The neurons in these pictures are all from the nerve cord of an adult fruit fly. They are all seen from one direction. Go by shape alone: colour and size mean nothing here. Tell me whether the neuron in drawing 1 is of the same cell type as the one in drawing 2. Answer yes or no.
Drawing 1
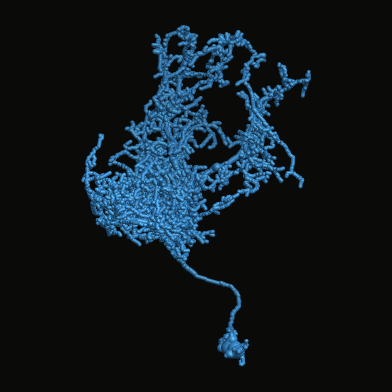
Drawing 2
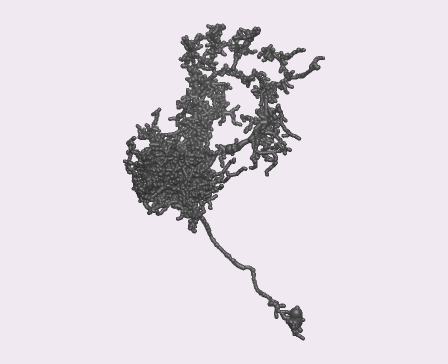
yes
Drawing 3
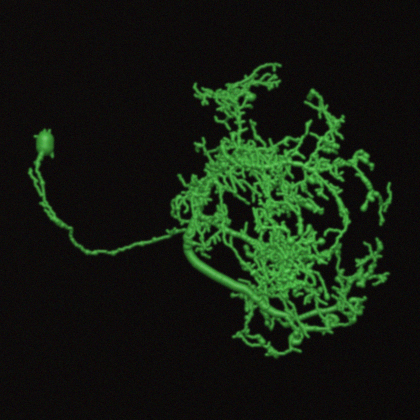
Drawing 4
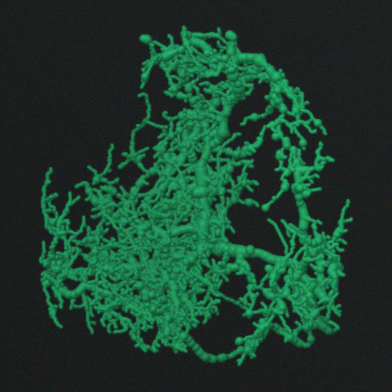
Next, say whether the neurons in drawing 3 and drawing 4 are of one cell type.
no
